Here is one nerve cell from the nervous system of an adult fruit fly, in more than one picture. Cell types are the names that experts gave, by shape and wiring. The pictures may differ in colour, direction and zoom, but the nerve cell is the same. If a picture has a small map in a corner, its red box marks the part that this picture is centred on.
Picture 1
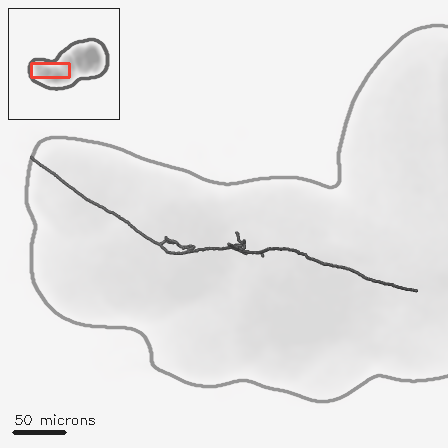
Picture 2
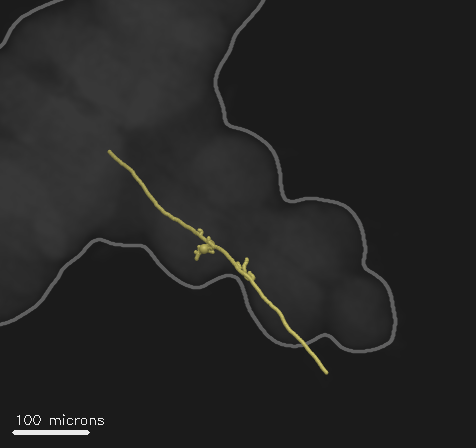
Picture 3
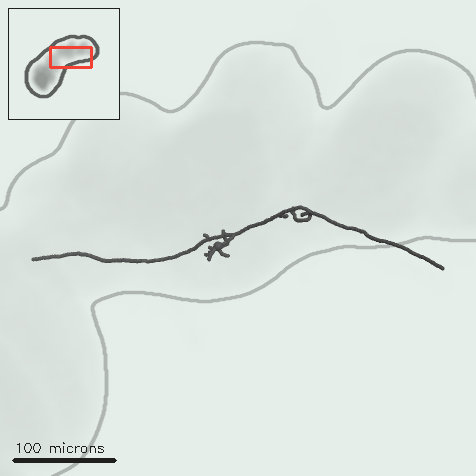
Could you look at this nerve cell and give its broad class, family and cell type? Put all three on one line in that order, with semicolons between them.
sensory neuron entering the nerve cord; class mechanosensory proprioceptive; SApp07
